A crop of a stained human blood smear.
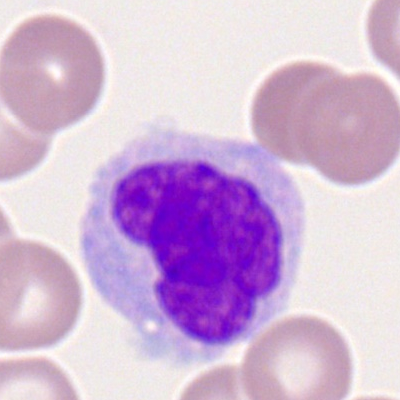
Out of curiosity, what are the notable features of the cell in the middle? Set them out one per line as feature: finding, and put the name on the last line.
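Shape: roughly round, edge slightly irregular and faintly ruffled
Nucleus: folded, kidney-like, notch on lower left side
Chromatin: deep purple, mottled, lighter patches between darker strands
Inclusion: small clear spot in cytoplasm near lower left edge
Answer: monocyte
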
